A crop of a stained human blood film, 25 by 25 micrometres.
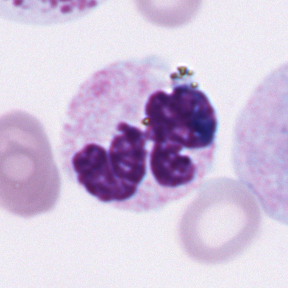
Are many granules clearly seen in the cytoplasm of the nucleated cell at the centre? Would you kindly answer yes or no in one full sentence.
Yes, many granules are seen in the cytoplasm of this cell.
